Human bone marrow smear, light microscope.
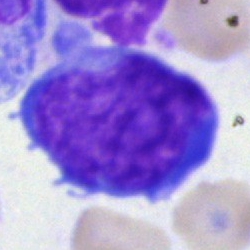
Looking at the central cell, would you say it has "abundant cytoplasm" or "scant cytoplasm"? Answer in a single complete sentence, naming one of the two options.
A narrow rim is all the cytoplasm this cell has.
